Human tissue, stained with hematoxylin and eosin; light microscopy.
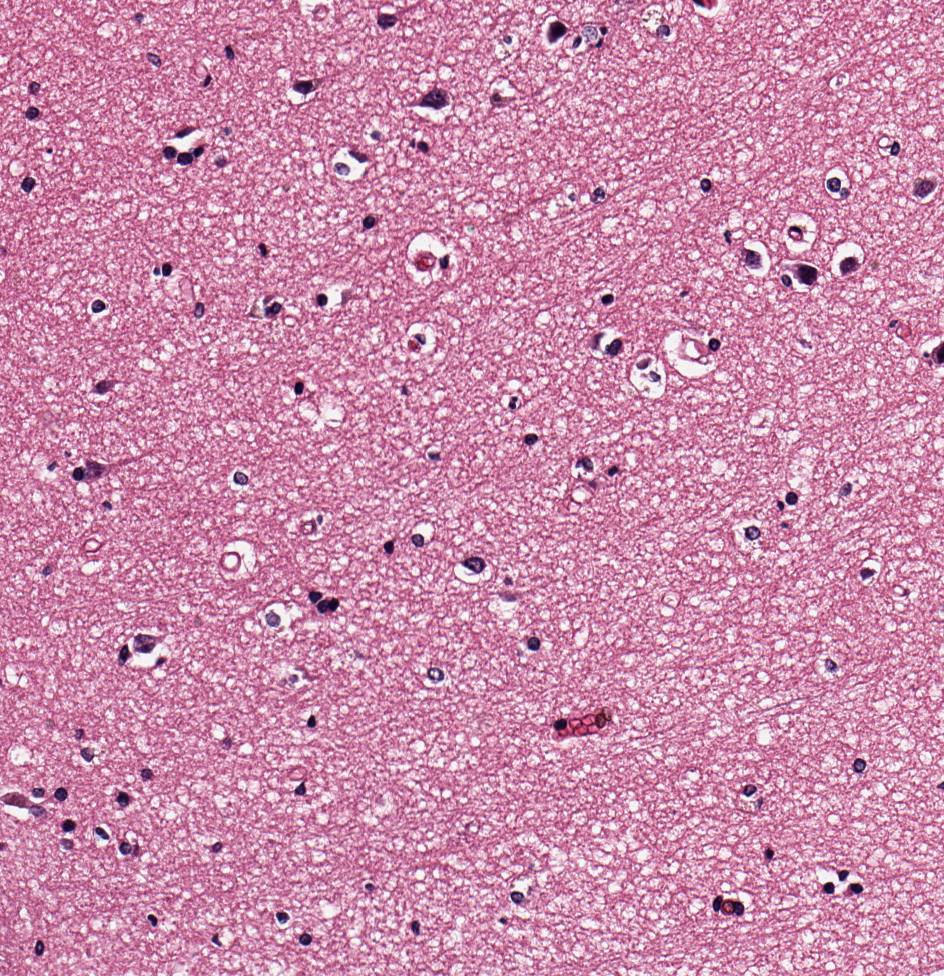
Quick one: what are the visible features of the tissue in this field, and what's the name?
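A continuous, finely fibrillary pink matrix fills the field, with scattered cells and no epithelium or glands. Many small, round, clear vacuoles riddle the matrix throughout. Many small, round, dark-staining nuclei with little visible cytoplasm lie singly within it. Just below centre, a small capillary holds a short row of red blood cells. This is cerebral cortex.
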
